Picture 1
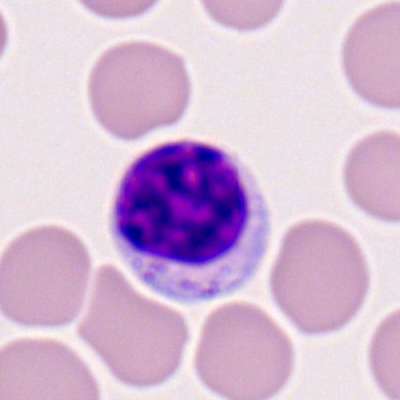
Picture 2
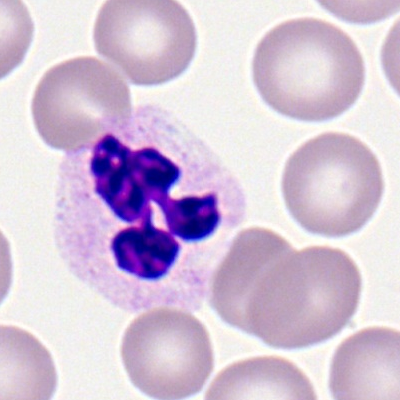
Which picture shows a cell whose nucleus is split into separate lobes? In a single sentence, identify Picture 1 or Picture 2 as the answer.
The nucleus of the cell in picture 2 consists of two or more lobes.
